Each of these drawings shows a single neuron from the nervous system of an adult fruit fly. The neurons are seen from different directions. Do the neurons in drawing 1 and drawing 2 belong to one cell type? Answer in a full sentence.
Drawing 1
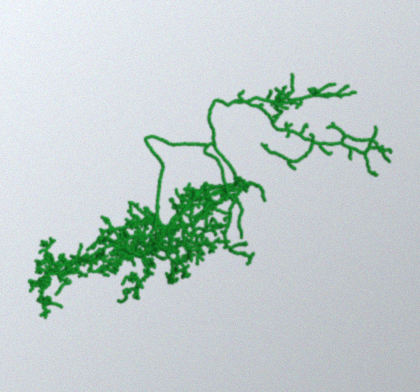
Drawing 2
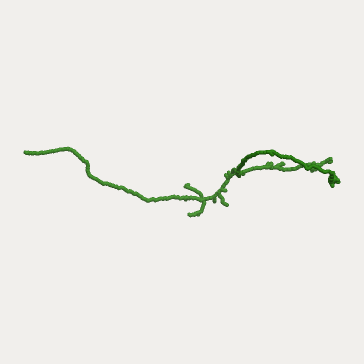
They are of different cell types.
